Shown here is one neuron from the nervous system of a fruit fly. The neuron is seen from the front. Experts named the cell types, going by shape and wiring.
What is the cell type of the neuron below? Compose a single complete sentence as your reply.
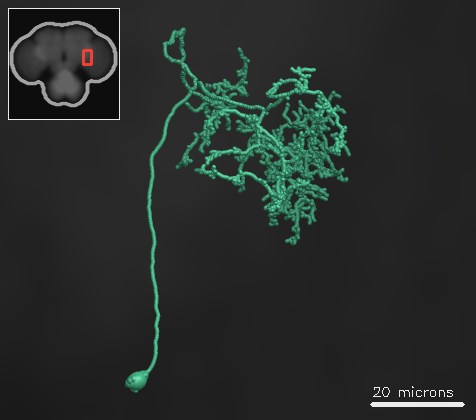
The cell type of the neuron here is LC17.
